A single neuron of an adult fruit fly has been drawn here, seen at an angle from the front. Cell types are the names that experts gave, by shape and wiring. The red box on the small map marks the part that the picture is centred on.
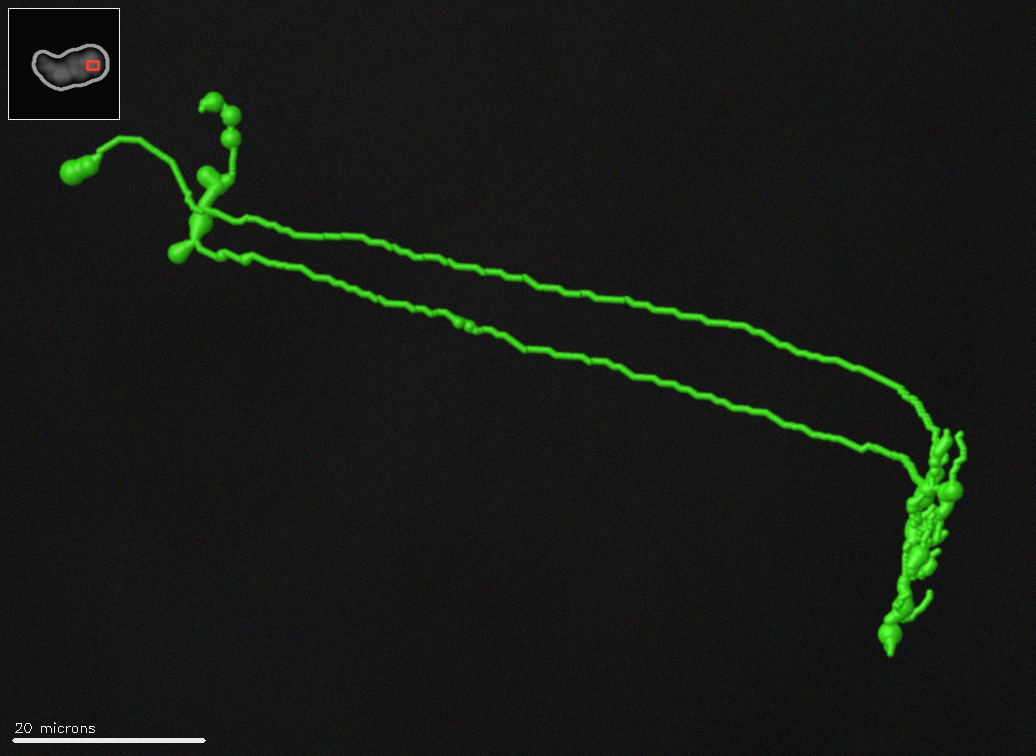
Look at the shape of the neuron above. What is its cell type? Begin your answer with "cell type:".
cell type: T4d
